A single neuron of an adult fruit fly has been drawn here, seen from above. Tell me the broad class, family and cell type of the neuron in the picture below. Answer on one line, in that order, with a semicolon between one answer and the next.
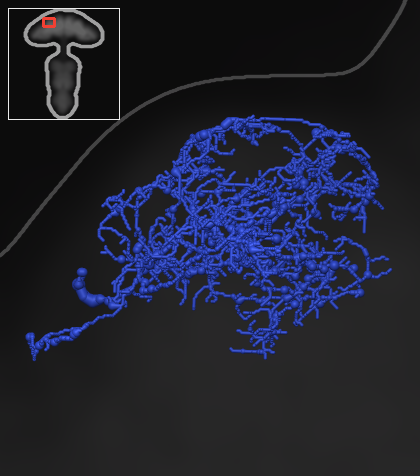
central-brain intrinsic neuron; hemilineage VLPl&p2_lateral; AVLP105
